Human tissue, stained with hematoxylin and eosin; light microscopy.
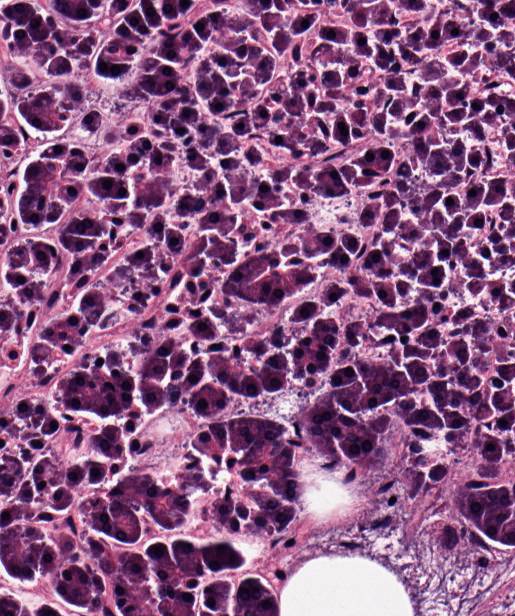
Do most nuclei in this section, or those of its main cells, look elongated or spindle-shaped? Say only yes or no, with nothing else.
No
